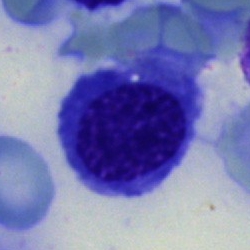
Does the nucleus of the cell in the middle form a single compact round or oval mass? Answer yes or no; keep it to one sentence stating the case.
Yes, in this cell the nucleus is one compact, round or oval mass.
